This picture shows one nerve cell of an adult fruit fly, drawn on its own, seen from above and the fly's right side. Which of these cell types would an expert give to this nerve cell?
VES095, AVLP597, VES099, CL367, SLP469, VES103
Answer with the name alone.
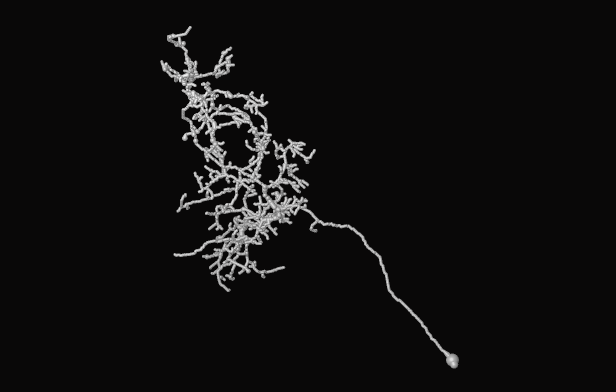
VES095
